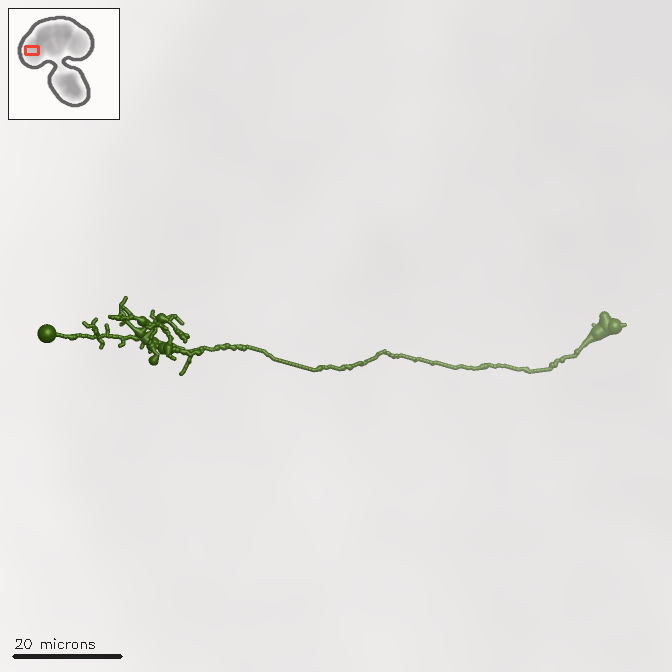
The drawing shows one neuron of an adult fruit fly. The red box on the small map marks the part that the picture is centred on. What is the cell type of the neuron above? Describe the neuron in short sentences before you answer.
Its cell body lies on the left of the picture. By the scale bar it is about 110 microns wide in this view. Its broad class is optic-lobe intrinsic neuron. The cell type is Tm9.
